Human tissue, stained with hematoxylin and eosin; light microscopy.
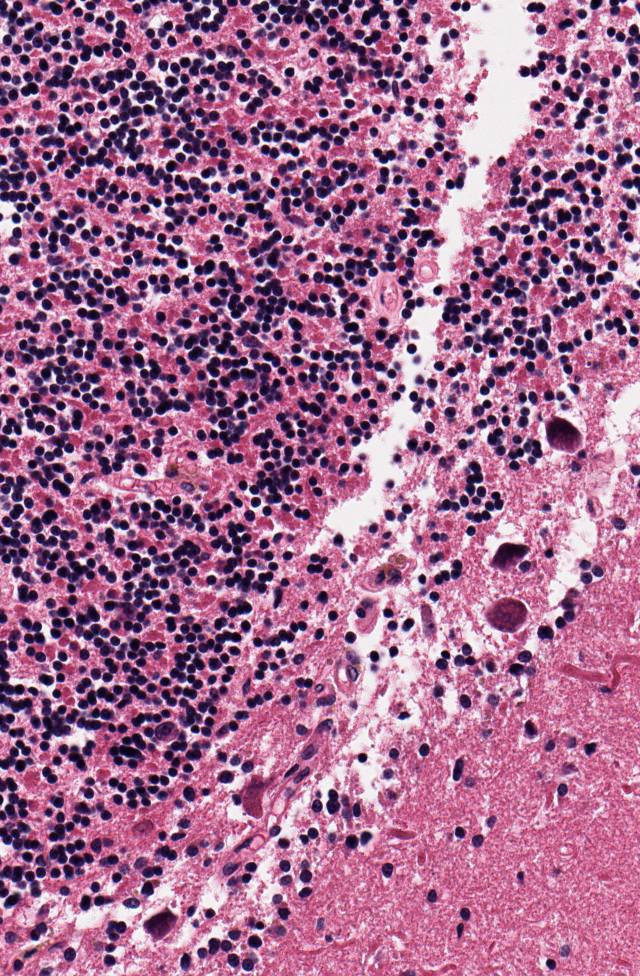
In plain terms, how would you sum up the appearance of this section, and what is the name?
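A dense layer of granule cells fills the upper left: small, round, dark nuclei, barely visible cytoplasm, scattered nucleus-free pink fibrillary islands. Lower right corner: a pale pink, finely fibrillary layer. Purkinje cells form a diagonal row from mid-height right to lower left corner. This is cerebellum.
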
